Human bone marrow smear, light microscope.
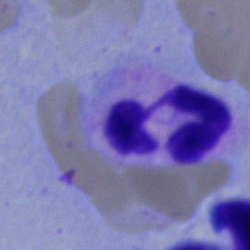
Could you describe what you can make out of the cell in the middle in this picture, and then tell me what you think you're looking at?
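What stands out is a nucleus divided into several connected lobes, set around a pale central space. The chromatin appears dark purple and densely condensed. In the pale pinkish-lilac cytoplasm I can just see fine, faint pinkish granules. This cell is a segmented neutrophil.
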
